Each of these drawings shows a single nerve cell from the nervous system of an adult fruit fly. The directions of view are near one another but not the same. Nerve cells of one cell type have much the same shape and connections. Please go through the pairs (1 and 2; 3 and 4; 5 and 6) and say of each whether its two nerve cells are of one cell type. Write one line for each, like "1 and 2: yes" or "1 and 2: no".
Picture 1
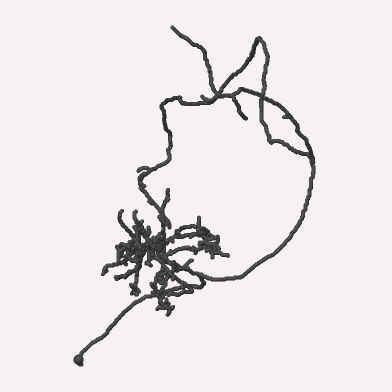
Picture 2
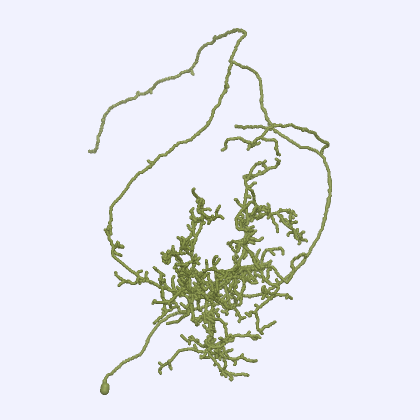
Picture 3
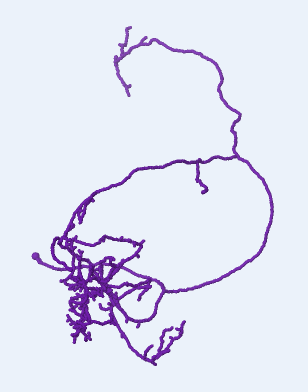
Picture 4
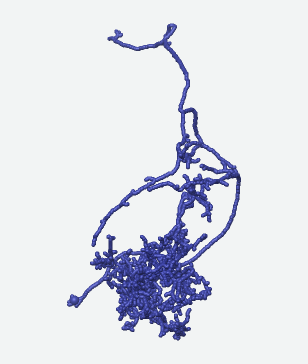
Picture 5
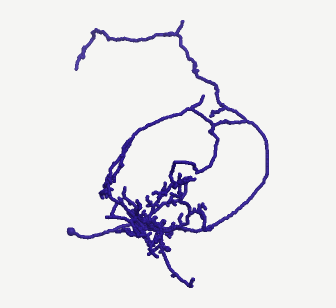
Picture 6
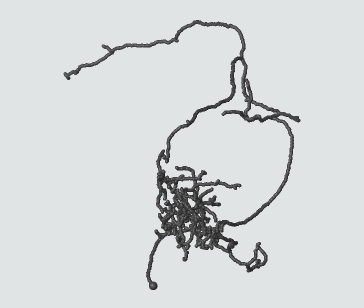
1 and 2: yes
3 and 4: no
5 and 6: yes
